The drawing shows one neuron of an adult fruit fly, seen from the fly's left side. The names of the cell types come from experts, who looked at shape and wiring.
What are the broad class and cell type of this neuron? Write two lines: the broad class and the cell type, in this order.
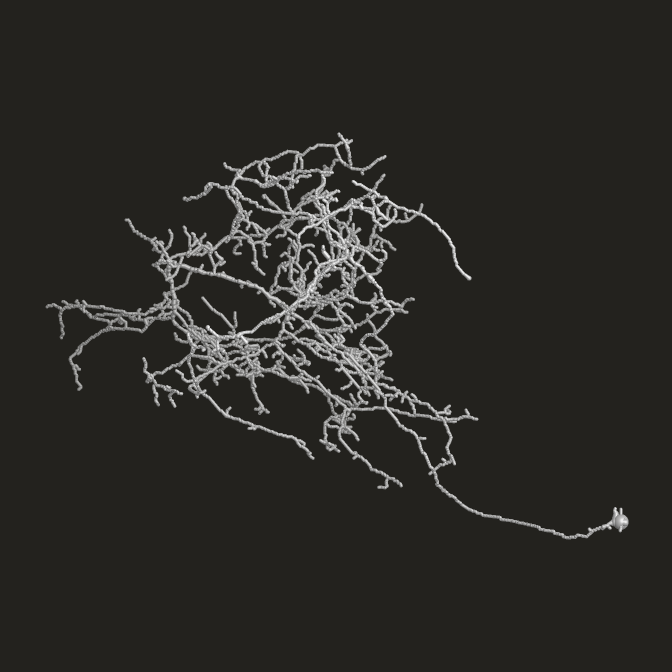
nerve-cord intrinsic neuron
INXXX242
